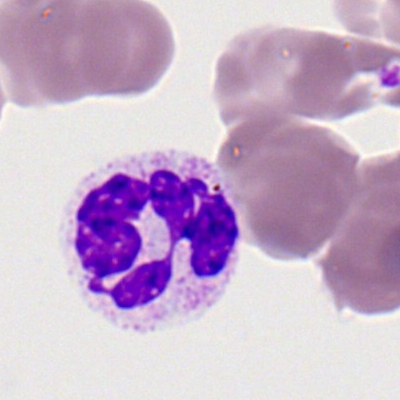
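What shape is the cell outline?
Round and smooth.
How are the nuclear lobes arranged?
In a ring around a pale central patch of cytoplasm.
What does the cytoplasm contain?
Fine pinkish-violet granules, scattered throughout; no vacuoles are seen.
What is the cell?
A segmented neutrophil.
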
